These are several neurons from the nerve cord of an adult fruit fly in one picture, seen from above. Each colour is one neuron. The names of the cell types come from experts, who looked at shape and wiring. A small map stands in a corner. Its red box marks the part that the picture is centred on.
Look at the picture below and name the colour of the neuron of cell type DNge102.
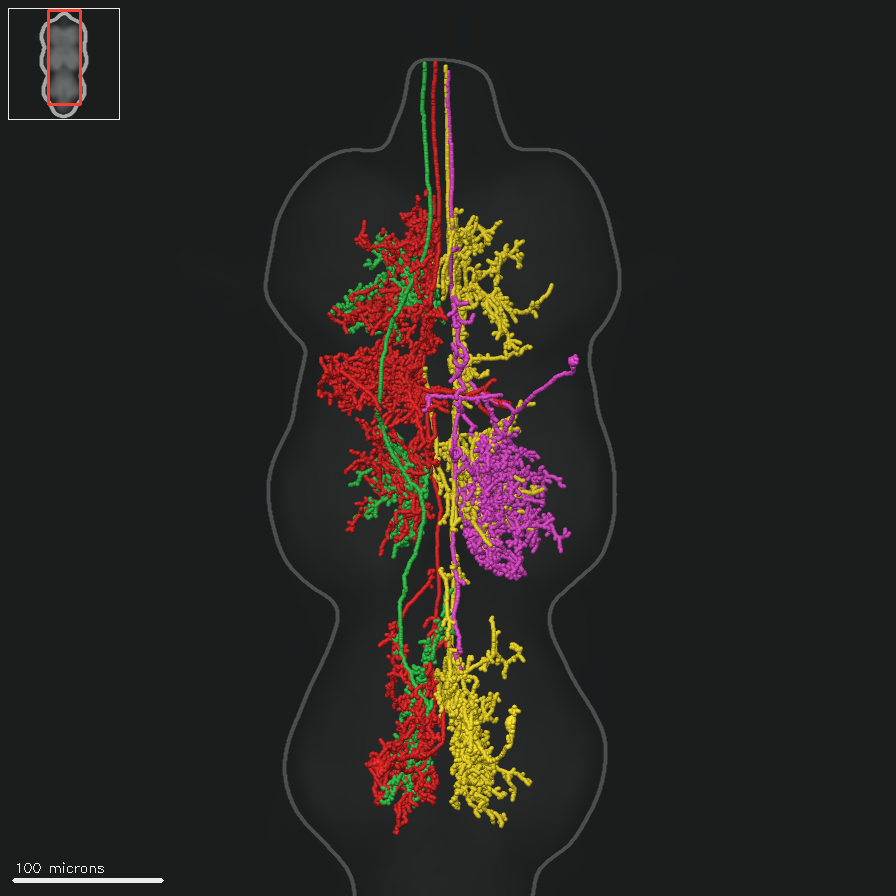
green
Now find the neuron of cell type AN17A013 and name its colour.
magenta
